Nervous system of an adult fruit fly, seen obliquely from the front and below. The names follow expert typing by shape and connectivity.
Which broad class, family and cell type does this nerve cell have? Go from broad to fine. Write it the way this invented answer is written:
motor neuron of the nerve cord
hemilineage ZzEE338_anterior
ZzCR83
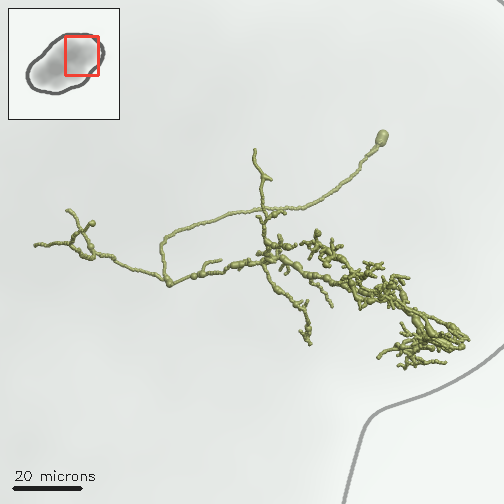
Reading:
nerve-cord intrinsic neuron
hemilineage 23B
IN23B048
